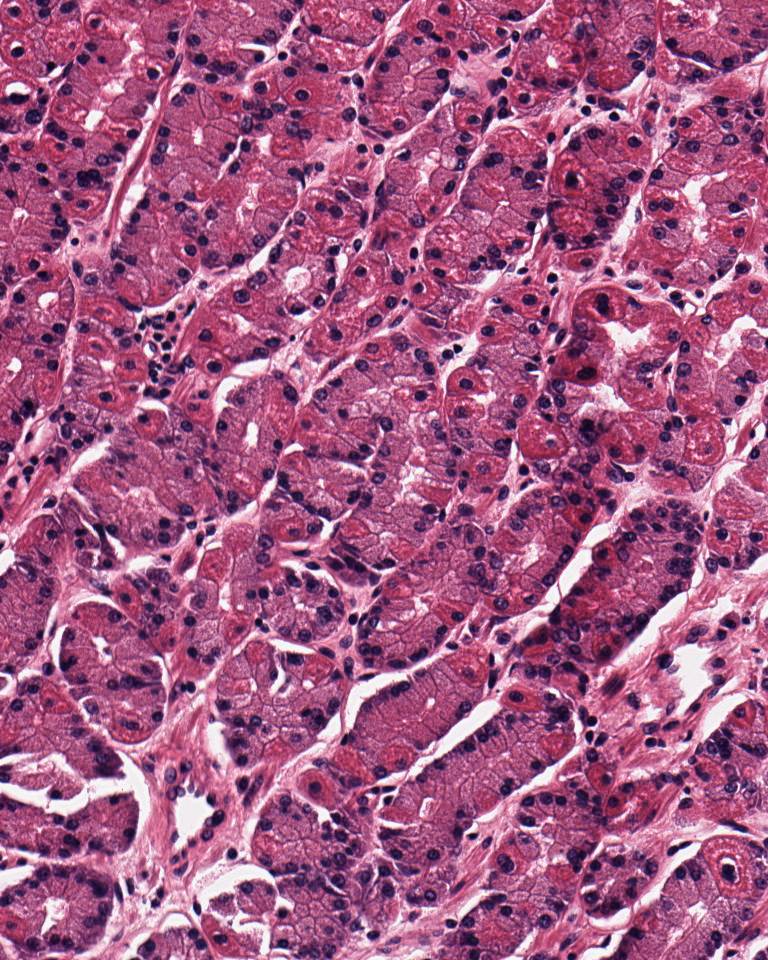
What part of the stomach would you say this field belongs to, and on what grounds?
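Fundic glands. Closely packed glands, cut in cross and oblique section, fill the whole field with scant tissue between. Parietal cells, large and rounded with bright pink cytoplasm and a round central nucleus, are scattered through glands across the field.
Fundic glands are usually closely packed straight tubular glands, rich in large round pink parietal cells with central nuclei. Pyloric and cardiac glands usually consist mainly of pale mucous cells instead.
Stroma: thin pink strands with small elongated nuclei, mostly diagonal, lower left to upper right. Lumens: mostly narrow slits or small spaces.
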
